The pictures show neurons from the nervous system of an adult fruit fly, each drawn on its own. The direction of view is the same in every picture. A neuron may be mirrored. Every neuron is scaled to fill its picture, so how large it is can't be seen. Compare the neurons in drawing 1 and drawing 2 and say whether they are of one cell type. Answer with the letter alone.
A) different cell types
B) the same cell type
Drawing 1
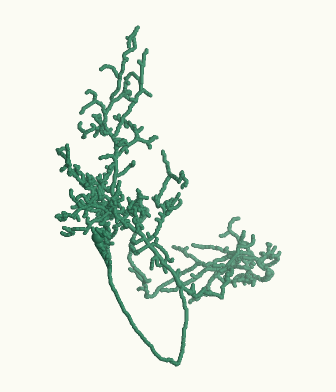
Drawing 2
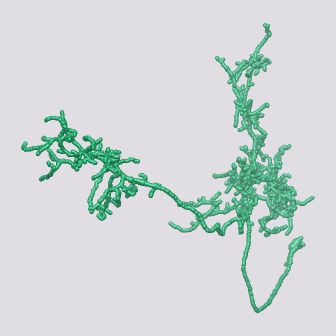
B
